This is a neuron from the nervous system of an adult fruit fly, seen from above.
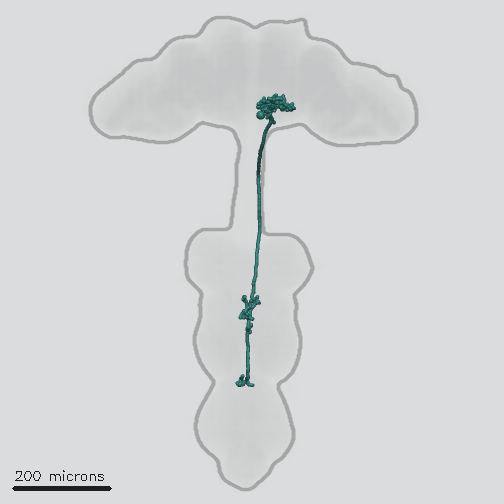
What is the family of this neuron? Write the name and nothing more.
hemilineage LB12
